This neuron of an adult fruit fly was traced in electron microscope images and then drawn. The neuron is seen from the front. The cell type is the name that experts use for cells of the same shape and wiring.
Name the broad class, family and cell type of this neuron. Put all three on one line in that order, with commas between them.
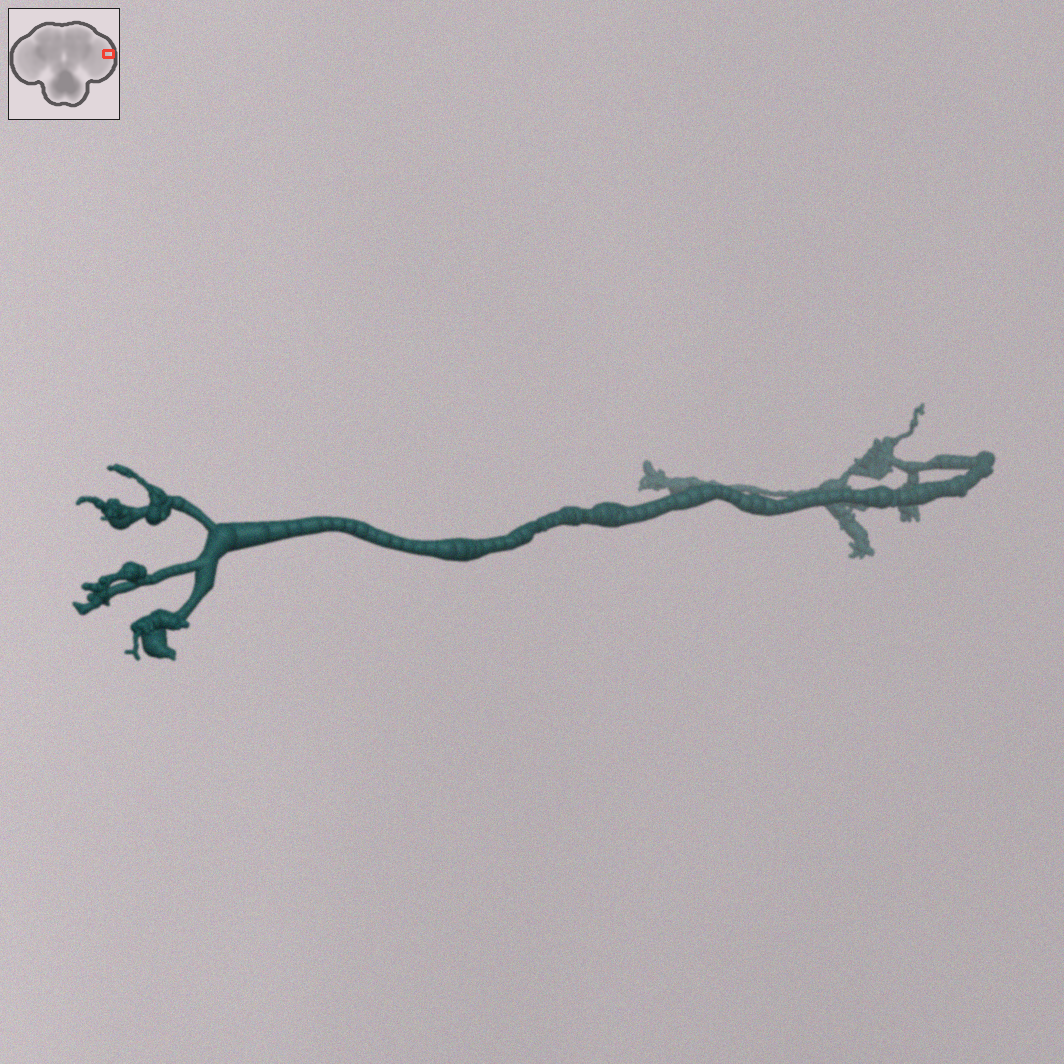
optic-lobe intrinsic neuron, L, L4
